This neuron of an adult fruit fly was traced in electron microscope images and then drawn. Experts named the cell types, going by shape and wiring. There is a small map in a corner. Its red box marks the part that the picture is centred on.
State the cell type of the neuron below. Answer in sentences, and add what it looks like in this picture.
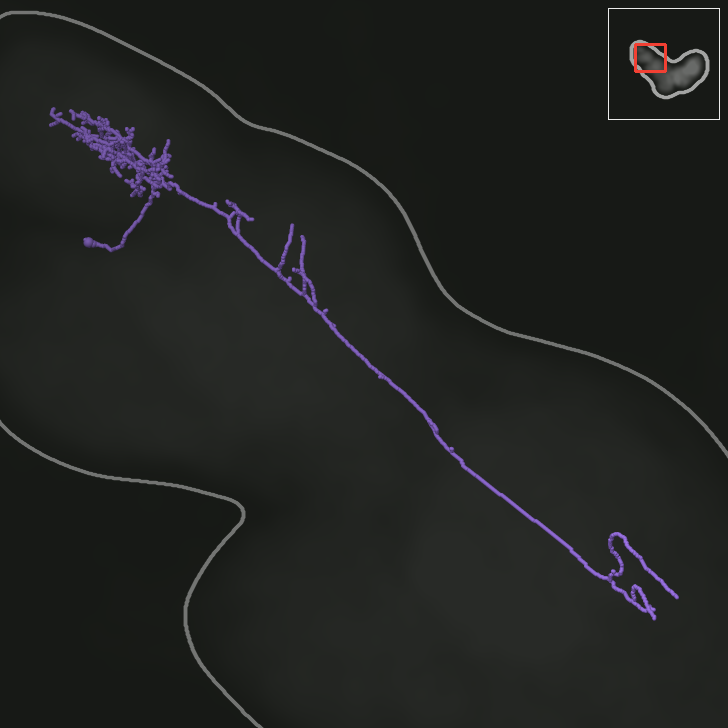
It is of cell type INXXX419. This is a nerve-cord intrinsic neuron. Dozens of branch ends can be seen. As drawn here it is about as wide as it is tall.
